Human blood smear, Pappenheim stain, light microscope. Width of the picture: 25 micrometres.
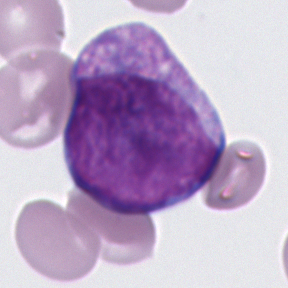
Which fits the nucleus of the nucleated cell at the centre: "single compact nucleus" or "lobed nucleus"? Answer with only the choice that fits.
Single compact nucleus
